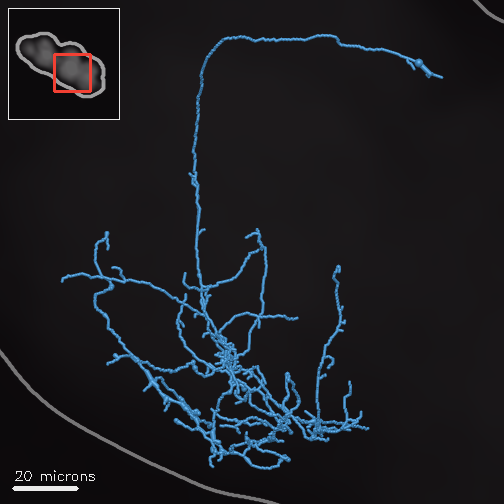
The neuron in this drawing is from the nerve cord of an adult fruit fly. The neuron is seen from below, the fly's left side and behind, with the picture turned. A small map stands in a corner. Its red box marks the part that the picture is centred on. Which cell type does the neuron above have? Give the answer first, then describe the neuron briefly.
The cell type is IN06B066. This is a nerve-cord intrinsic neuron. From top to bottom in the picture it spans about 140 microns. Dozens of branch ends can be seen.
